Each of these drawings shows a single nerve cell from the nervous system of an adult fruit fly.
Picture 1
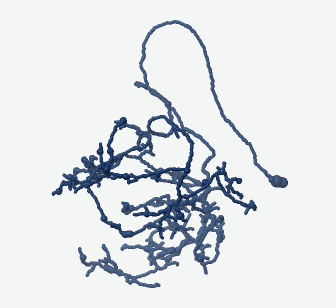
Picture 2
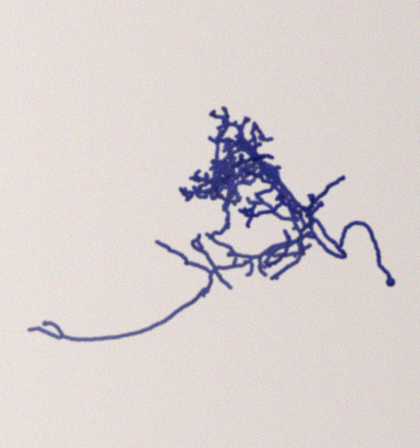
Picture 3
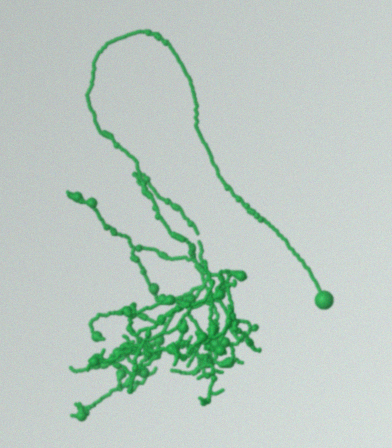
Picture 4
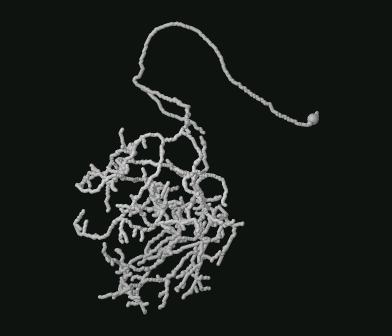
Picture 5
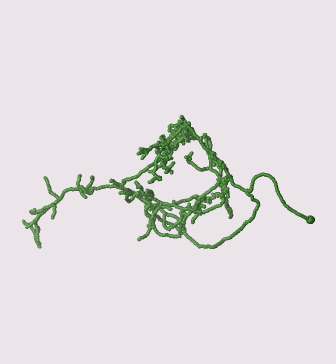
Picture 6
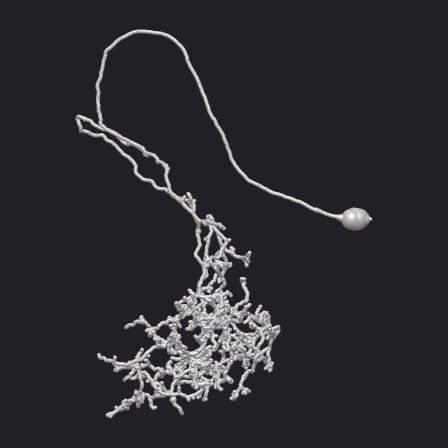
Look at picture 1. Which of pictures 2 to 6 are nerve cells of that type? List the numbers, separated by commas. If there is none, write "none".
3, 4, 6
